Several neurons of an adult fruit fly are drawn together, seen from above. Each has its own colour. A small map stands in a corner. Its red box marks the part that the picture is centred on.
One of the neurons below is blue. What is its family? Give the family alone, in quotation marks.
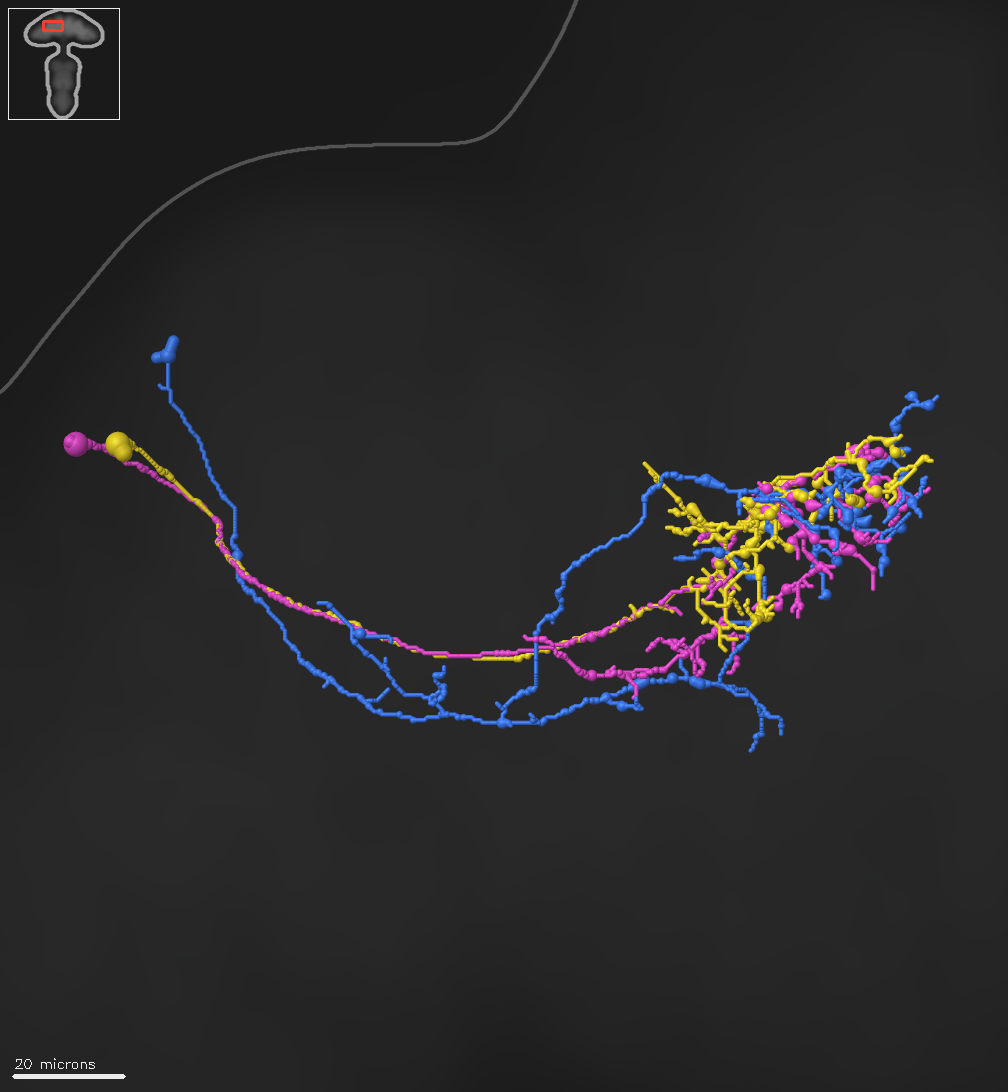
"hemilineage SLPal5"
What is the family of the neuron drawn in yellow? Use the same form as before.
"hemilineage SIPa1_ventral"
